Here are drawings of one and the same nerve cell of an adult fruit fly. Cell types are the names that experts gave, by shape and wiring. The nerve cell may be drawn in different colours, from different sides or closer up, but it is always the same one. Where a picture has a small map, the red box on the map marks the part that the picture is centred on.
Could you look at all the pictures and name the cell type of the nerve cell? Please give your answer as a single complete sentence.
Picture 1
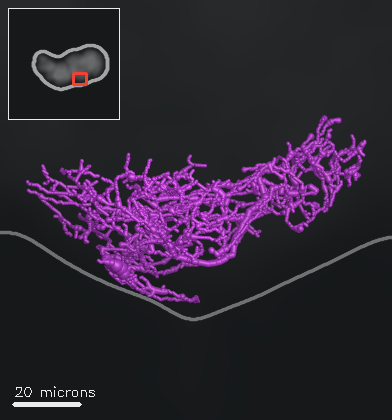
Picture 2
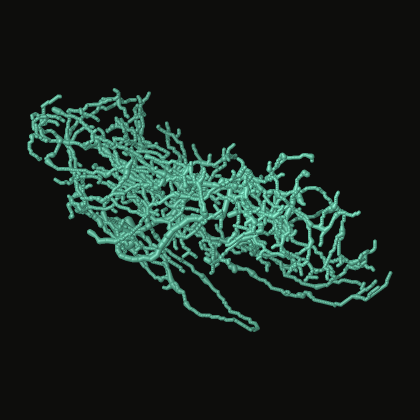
The nerve cell here is of the cell type GNG186.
